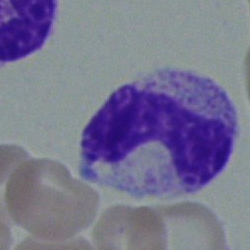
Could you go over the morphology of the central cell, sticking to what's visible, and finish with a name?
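Nucleus thick, curved, horseshoe-shaped, open side facing down. Cytoplasm pale lilac, not deep blue, with fine purple granules scattered through it. Identity: band neutrophil.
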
